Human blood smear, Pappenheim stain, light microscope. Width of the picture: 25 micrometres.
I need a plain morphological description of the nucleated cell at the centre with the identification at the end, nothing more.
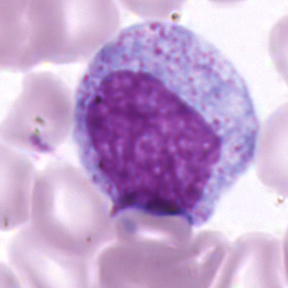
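Let me look at the nucleus first: it sits off-centre, toward the lower left of the cell. Around it the cytoplasm is pale greyish blue, forming a broad rim that widens most above and to the right of the nucleus. Scattered through that cytoplasm I can see fine reddish-purple granules. This cell is a promyelocyte.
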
